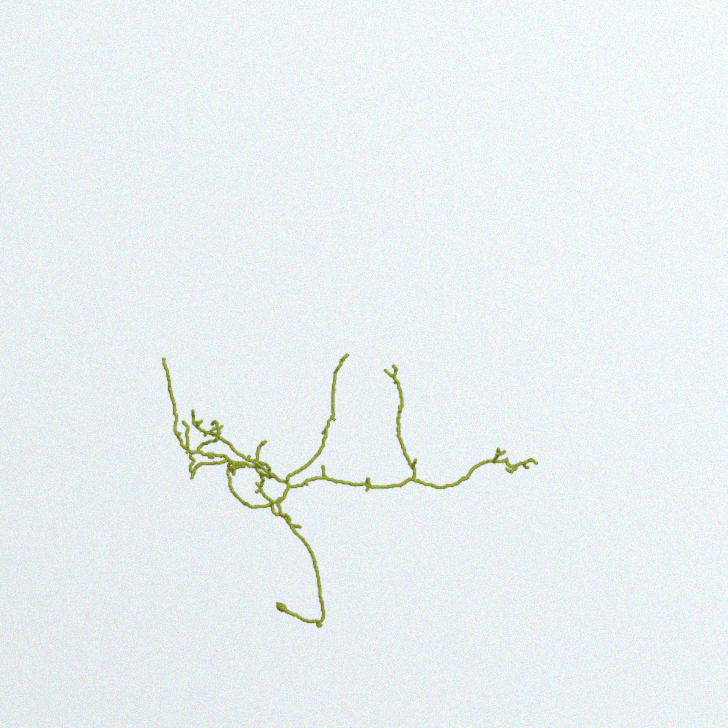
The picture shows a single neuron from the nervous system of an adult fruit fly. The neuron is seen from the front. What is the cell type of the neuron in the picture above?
CB2859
